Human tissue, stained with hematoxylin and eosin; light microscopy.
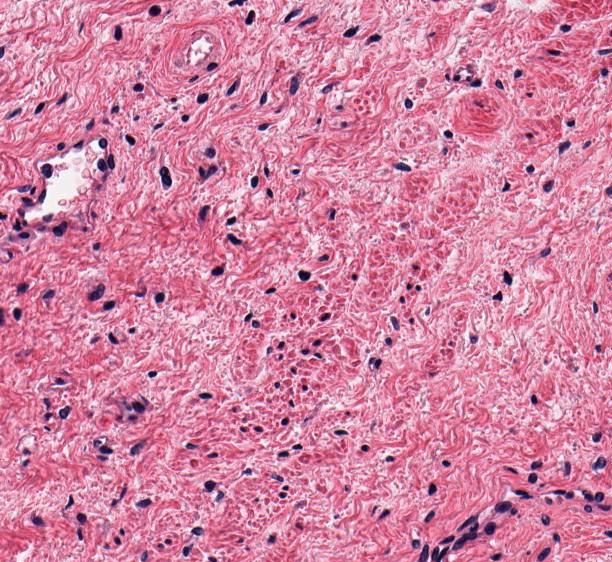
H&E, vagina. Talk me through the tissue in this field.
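Dense pink fibrous stroma fills the whole field; no epithelium anywhere. Collagen fibres wavy, running in mixed directions rather than one parallel line. Small dark oval to spindle-shaped nuclei, sparsely scattered. Centre: small groups of tiny rounded pink profiles, looking like fibres cut across.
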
